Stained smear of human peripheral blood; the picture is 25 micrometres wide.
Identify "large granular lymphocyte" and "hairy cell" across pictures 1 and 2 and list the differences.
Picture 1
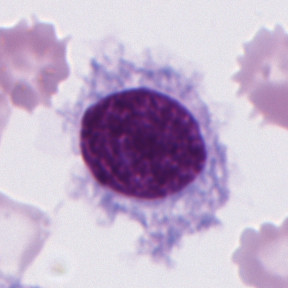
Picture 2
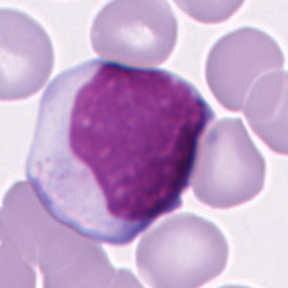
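Picture 1 is the hairy cell, and picture 2 is the large granular lymphocyte. Look first at the edges: in picture 1 the border is ragged, with fine hair-like projections all the way around. The nucleus there is oval, without indentation or lobes, about 11 by 10 micrometres, and it sits near the centre with cytoplasm visible on every side. In picture 2, by contrast, the nucleus sits off-centre toward the upper right, so the cytoplasm lies mainly on its left and lower-left side. The cytoplasm is pale in both: blue-grey in picture 1 and greyish-blue in picture 2.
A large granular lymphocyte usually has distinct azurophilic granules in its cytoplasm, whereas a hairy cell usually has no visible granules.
That fits the few fine purple granules scattered in the lower-left cytoplasm of picture 2.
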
